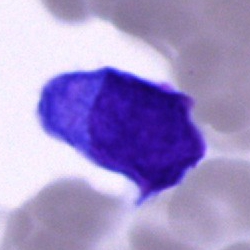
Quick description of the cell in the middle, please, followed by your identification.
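A pointed tag juts from the lower edge of the cell. Dark nuclear material fills most of the cell, its chromatin dense and deep violet-blue throughout. The left end of the cell is a paler blue than the darker right part. This is a blast.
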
